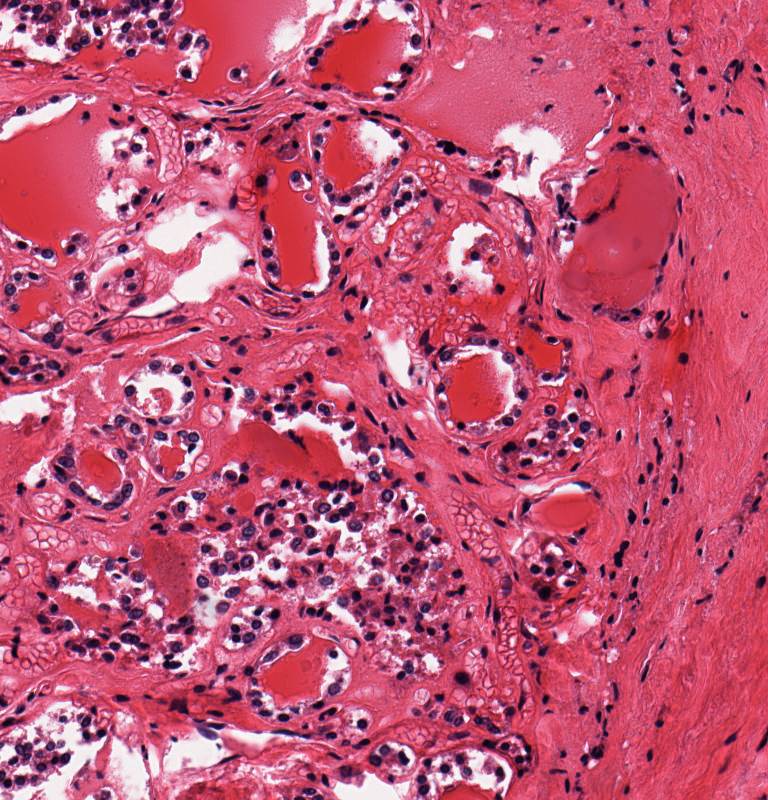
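Thyroid. Homogeneous bright pink material fills many gland lumens, and several are lined by a single layer of low cells with dark round nuclei. In the lower centre, a loose crowd of many cells with small round dark nuclei occupies a wide space between the glands.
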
